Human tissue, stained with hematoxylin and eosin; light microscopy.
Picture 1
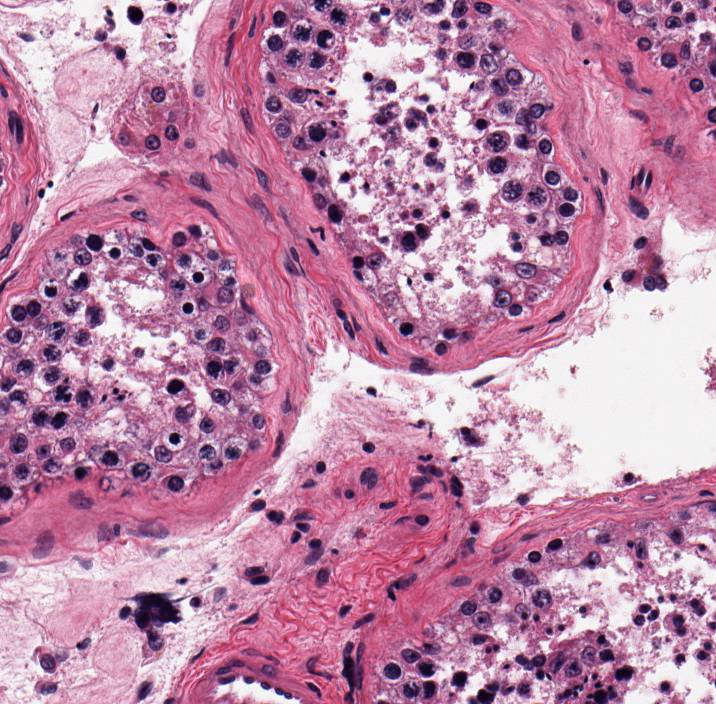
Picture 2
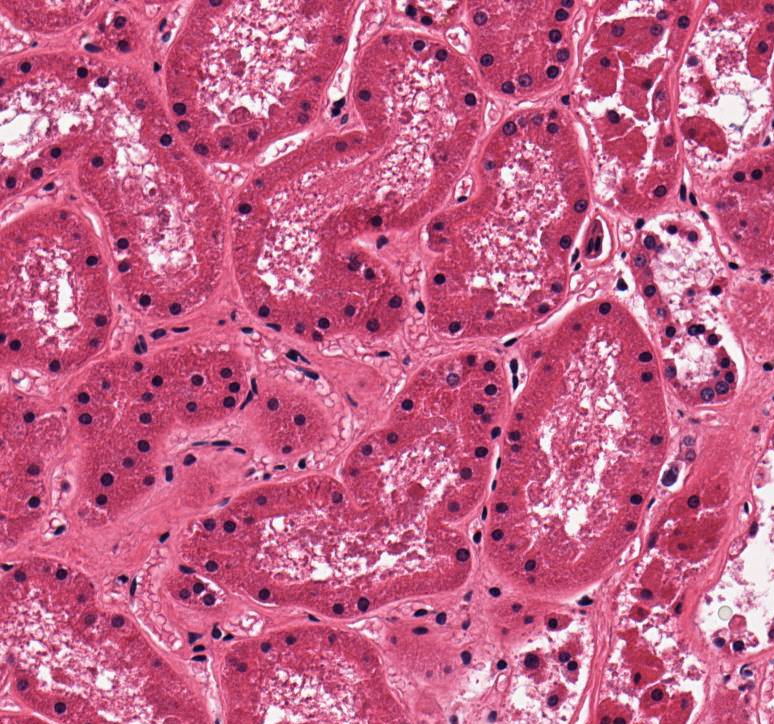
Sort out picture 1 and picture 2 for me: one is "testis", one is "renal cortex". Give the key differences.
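Testis is picture 1; renal cortex is picture 2. In the testis, rounded tubules fill the upper centre, left half and lower right corner, each wrapped by a thick band of pink, wavy, layered collagen whose flattened spindle-shaped nuclei run around its circumference. They are packed with many round cells that have round, dark purple nuclei, several with coarse clumped chromatin. The renal cortex tubules are instead lined by a single layer of tall cuboidal cells, each with one round, dark nucleus toward the base, evenly spaced around the tubule. Their cytoplasm is abundant, finely granular and deeply eosinophilic, and indistinct cell borders make it look continuous along each tubule.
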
